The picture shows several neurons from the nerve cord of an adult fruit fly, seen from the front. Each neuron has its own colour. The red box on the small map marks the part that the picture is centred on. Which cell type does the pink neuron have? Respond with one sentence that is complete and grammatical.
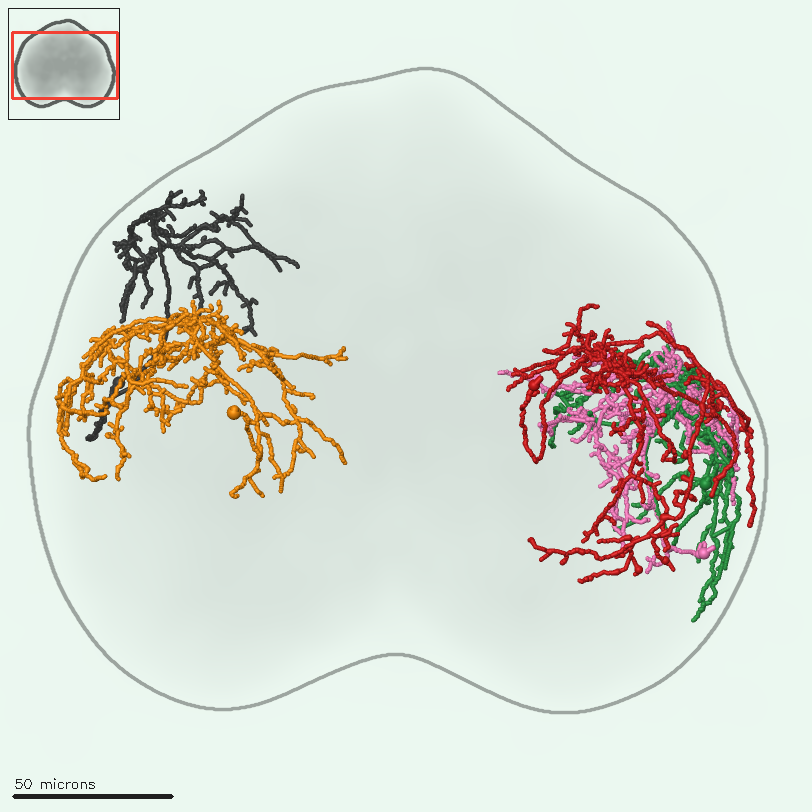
On the level of cell type, this neuron is IN08A032.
